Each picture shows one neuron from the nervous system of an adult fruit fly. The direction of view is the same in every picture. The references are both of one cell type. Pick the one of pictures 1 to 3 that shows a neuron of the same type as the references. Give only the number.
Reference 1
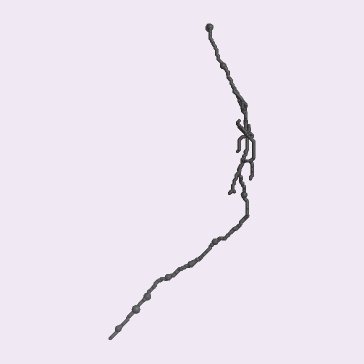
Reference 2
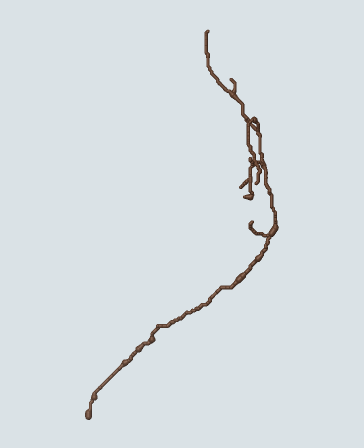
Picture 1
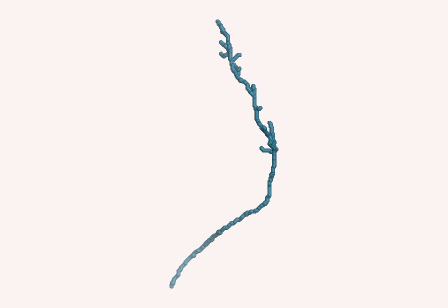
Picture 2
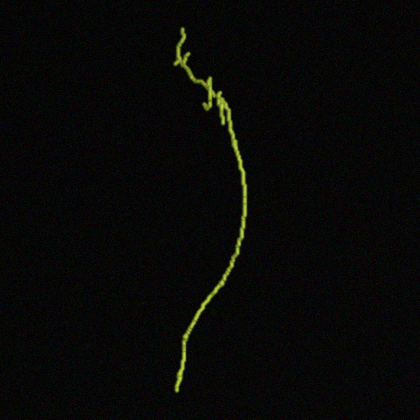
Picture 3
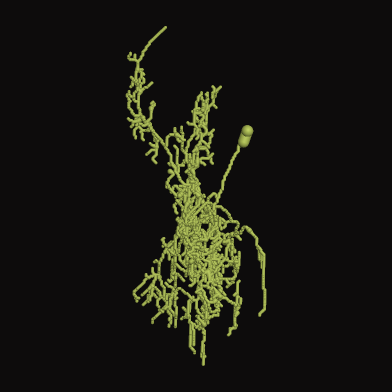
1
